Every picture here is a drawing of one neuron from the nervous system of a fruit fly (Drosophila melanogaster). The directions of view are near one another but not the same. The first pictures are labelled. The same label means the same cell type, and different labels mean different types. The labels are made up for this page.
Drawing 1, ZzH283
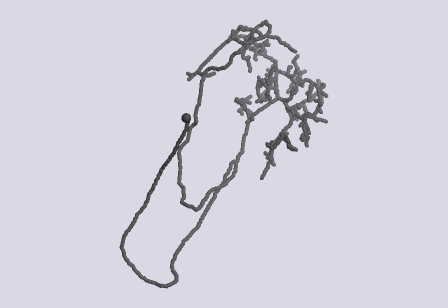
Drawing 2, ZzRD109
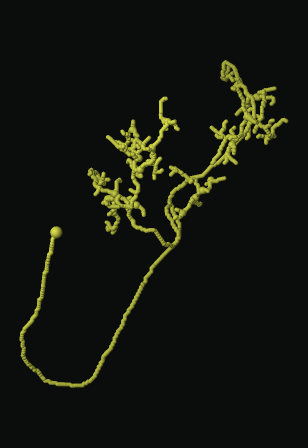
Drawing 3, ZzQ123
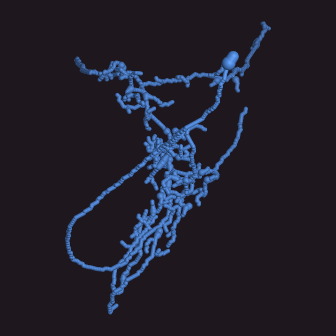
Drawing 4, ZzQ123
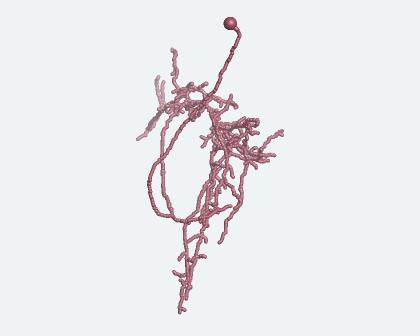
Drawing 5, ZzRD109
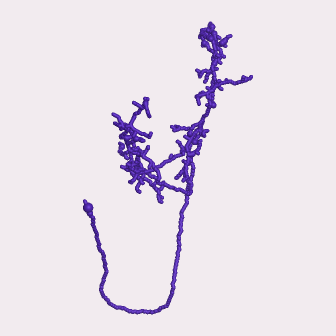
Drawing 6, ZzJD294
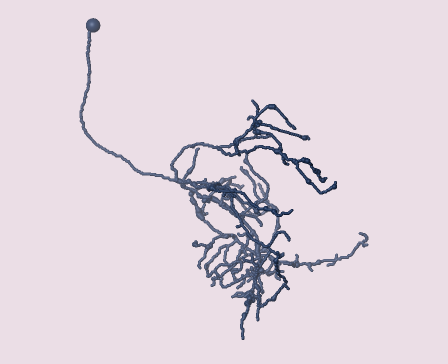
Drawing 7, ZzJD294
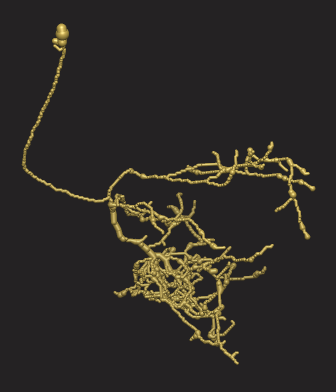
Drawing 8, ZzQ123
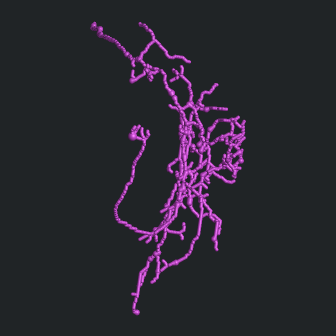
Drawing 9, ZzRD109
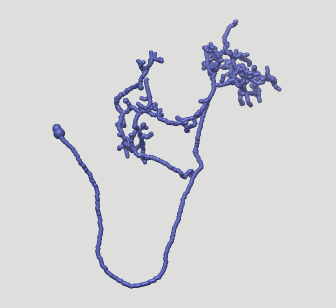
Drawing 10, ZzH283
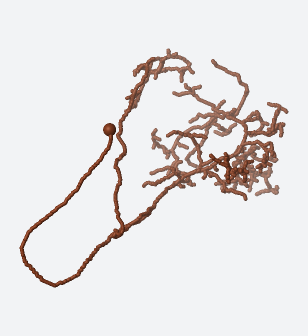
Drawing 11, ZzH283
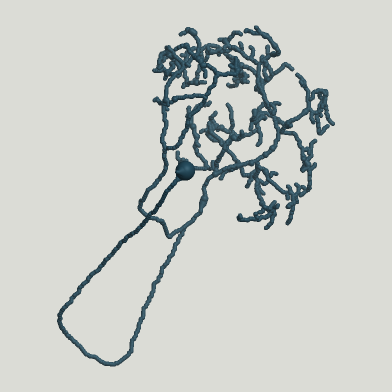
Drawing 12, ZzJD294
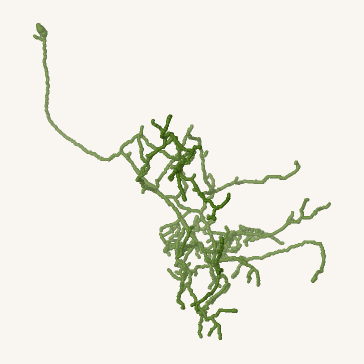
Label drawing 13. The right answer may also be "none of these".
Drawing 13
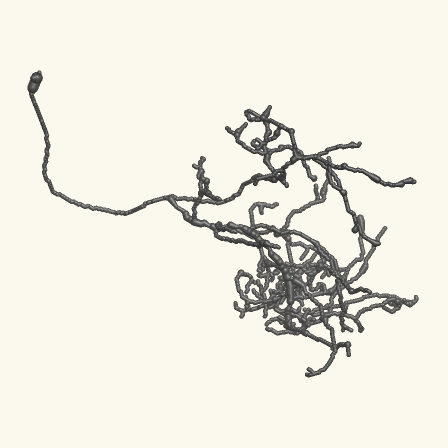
ZzJD294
